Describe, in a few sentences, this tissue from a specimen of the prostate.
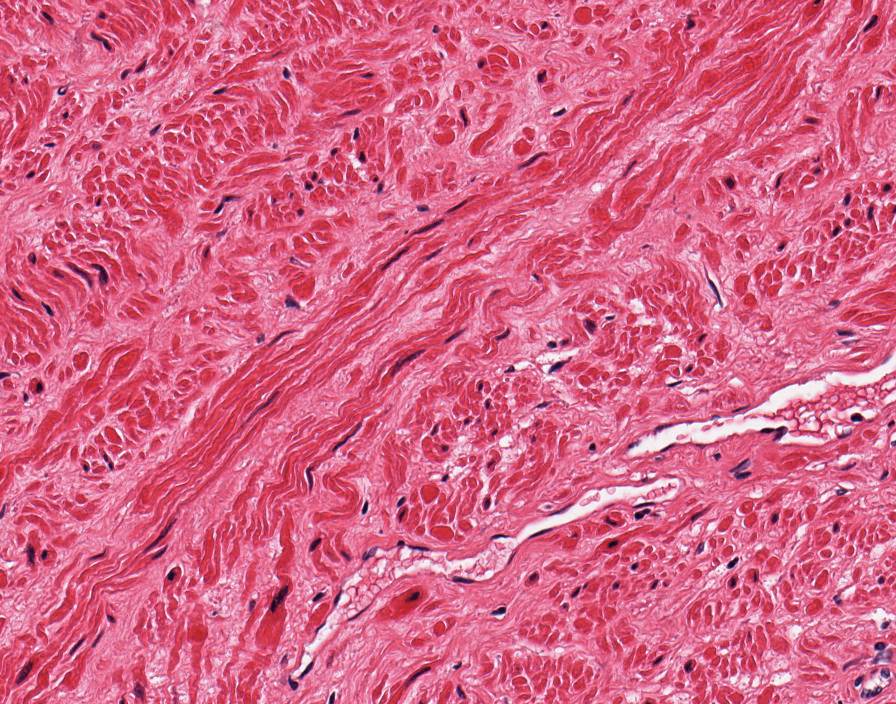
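Arrangement: smooth muscle bundles run in many directions, interlacing across the whole field. Orientation at the centre: a band of longitudinally cut smooth muscle fibres crosses diagonally from lower left to upper right. Nuclei: in these longitudinally cut fibres they are elongated and spindle-shaped. Staining: the muscle cell cytoplasm is a deep red with eosin.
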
